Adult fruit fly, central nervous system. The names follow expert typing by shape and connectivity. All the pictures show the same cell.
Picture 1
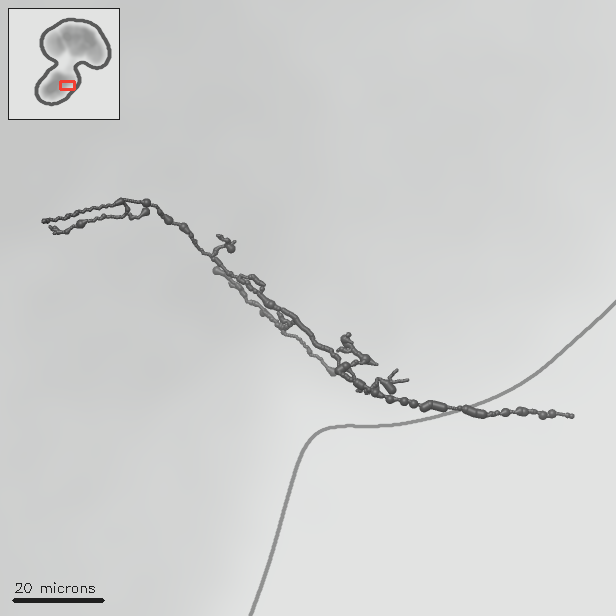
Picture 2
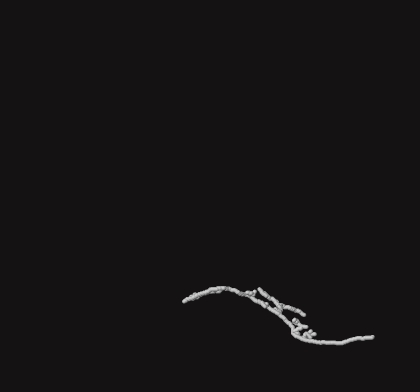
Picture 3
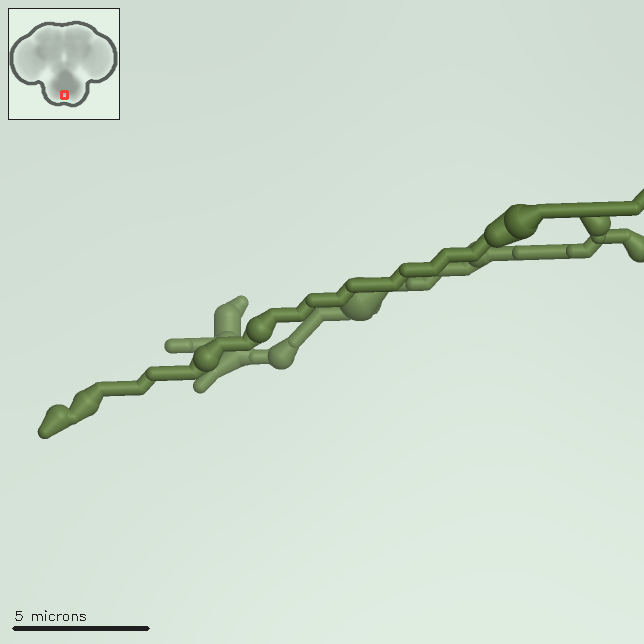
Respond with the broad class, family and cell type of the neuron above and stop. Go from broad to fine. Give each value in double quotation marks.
"sensory neuron entering the nerve cord", "class gustatory", "LgLG8"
